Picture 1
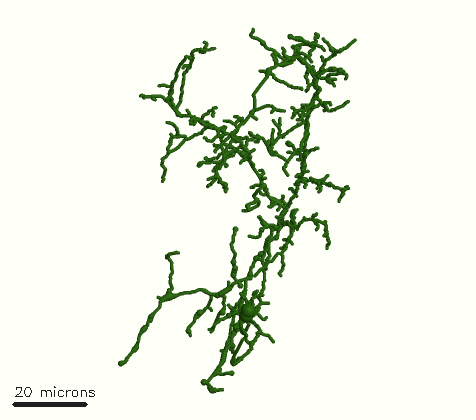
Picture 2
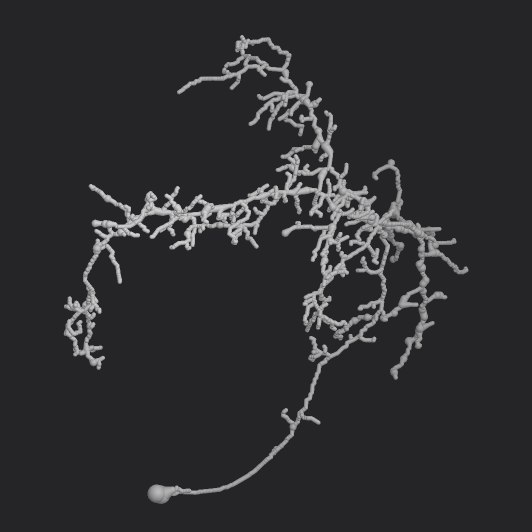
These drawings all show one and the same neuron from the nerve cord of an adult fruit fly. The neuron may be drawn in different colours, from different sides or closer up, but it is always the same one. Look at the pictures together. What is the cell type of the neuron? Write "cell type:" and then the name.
cell type: IN13A034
